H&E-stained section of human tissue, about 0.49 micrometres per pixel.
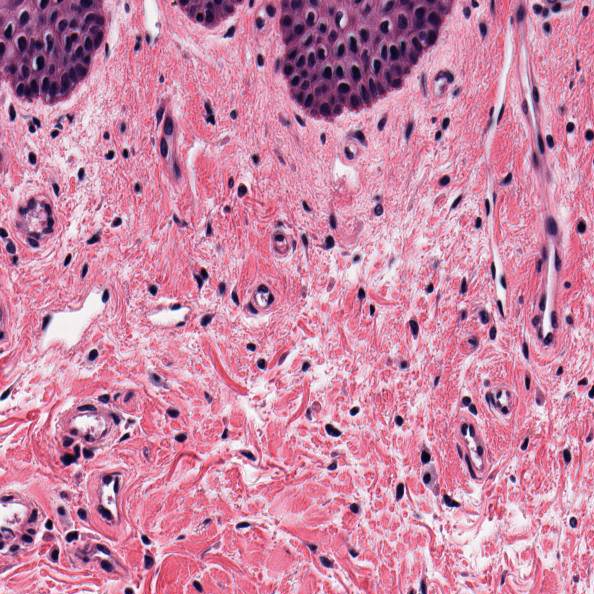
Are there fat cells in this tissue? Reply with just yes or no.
No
